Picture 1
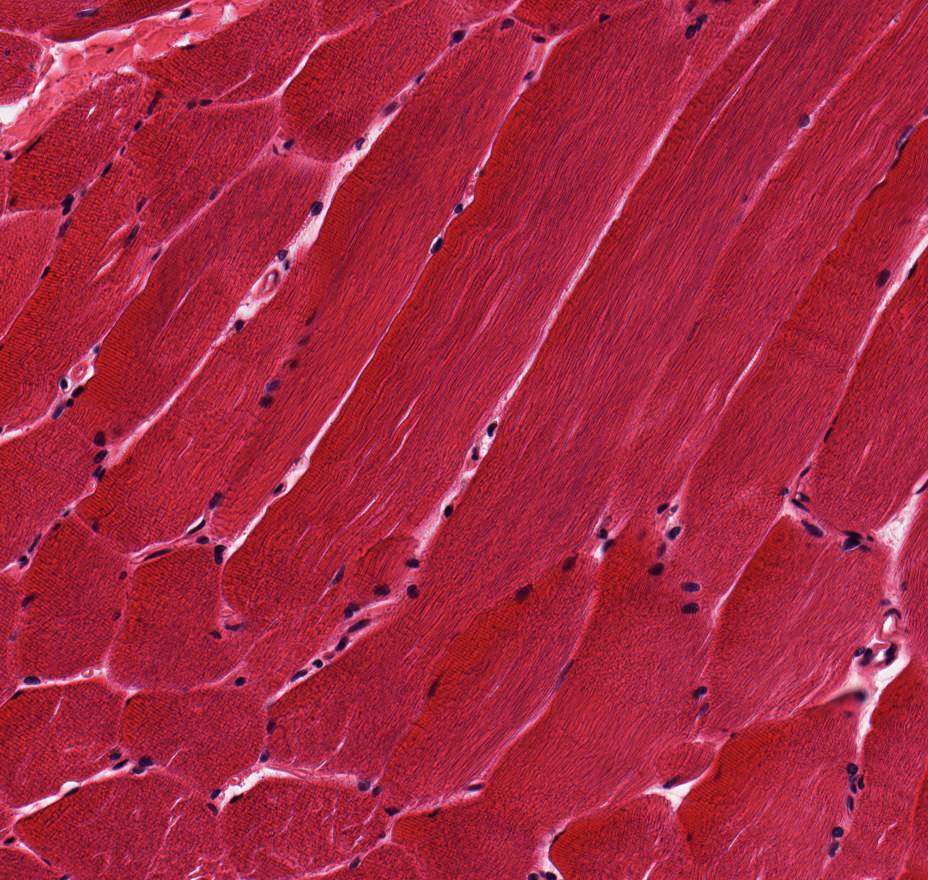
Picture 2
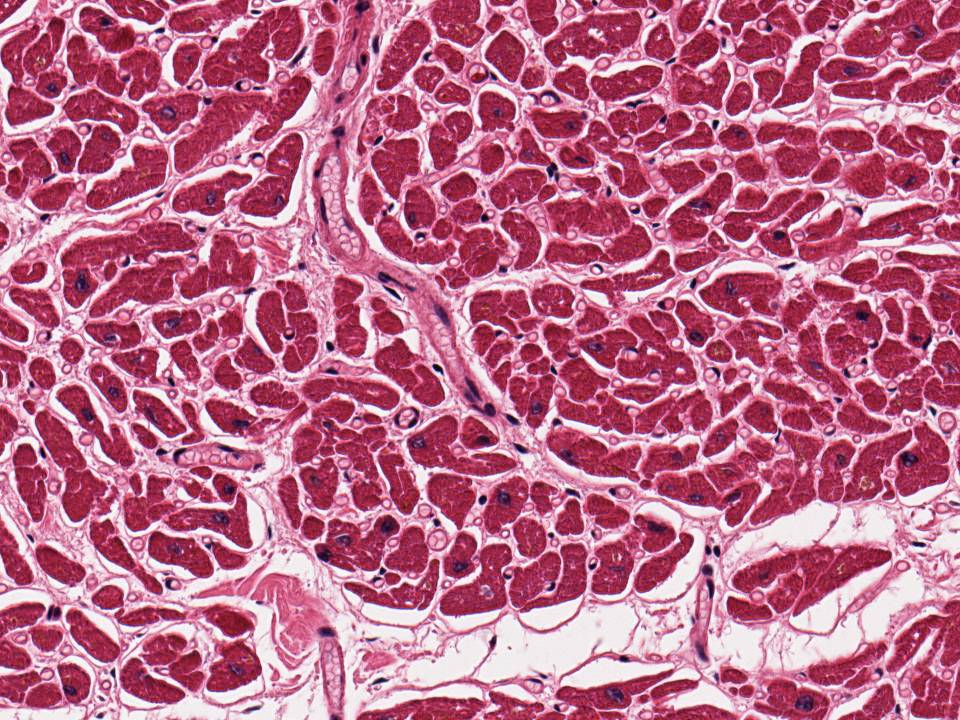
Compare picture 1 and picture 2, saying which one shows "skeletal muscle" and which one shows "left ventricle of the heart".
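Skeletal muscle appears in picture 1, the left ventricle of the heart in picture 2. Picture 1 has fibres cut lengthwise through the upper and central field, running from lower left to upper right with fine transverse cross-striations, and cut across or obliquely along the lower edge and left side. In picture 2 most fibres are cut across or obliquely, and many profiles have irregular, branching or curved outlines rather than neat uniform polygons. Picture 1 has small, dark, oval nuclei at the fibre edges; where a fibre in picture 2 shows a nucleus, it is a single dark oval one in the centre.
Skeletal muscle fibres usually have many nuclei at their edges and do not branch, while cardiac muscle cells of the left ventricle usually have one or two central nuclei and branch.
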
